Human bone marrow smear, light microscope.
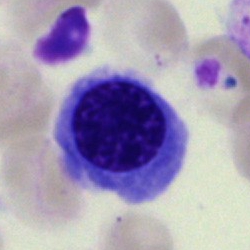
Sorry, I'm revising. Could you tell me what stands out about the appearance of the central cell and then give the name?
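Look first at the chromatin: it is coarsely clumped into dark purple blocks, with small paler gaps between them. You won't find a nucleolus anywhere in the nucleus. Now move out to the cytoplasm, which is a deep blue and shows no vacuoles. What you are looking at is an erythroblast.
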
